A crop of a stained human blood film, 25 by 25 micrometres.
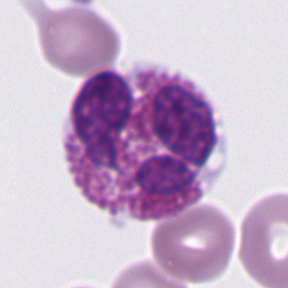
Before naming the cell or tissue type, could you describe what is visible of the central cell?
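A roughly round outline is present. The nucleus is divided into three separate lobes, the two larger at upper left and upper right and the smallest at lower middle. Coarse, rounded granules pack the cytoplasm densely. The cell is an eosinophil.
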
